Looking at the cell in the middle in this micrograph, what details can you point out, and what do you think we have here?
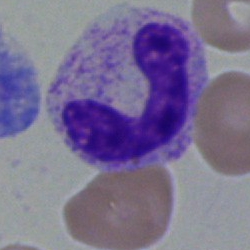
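Dense, clumped chromatin stains dark purple. Plentiful cytoplasm fills much of the cell around the nucleus; it is pale lilac-grey and scattered with small purple granules. The cell is a band neutrophil.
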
